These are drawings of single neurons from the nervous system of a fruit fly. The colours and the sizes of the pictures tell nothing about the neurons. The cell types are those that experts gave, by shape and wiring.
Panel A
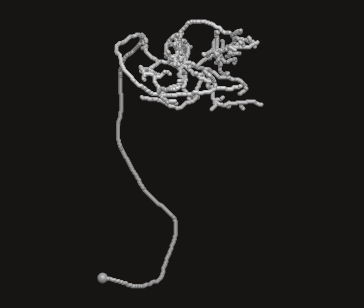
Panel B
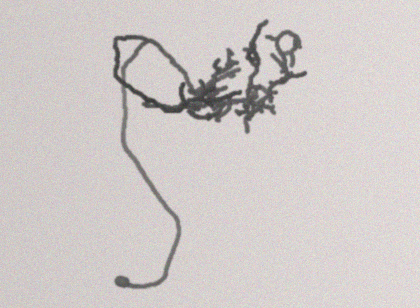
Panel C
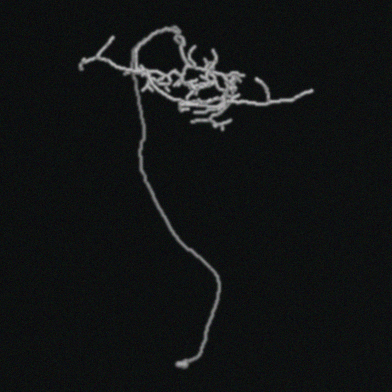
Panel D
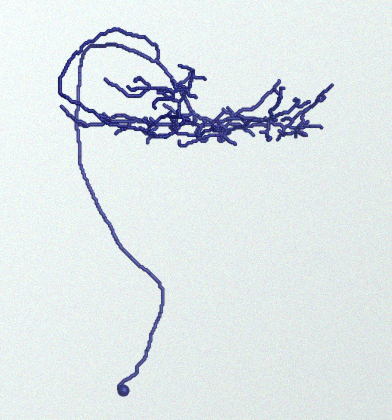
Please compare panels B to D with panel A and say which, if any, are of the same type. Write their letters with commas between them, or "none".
B, D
